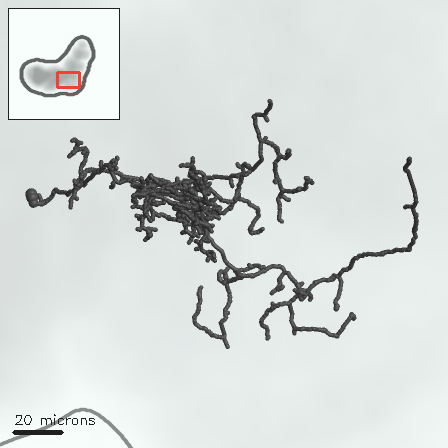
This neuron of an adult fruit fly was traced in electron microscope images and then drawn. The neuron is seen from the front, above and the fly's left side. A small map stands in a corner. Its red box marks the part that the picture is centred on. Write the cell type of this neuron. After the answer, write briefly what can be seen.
Its cell type is LOLP1. It is an optic-lobe intrinsic neuron. The cell body is on the left of the picture. By the scale bar it is about 160 microns wide in this view. Dozens of branch ends can be seen.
